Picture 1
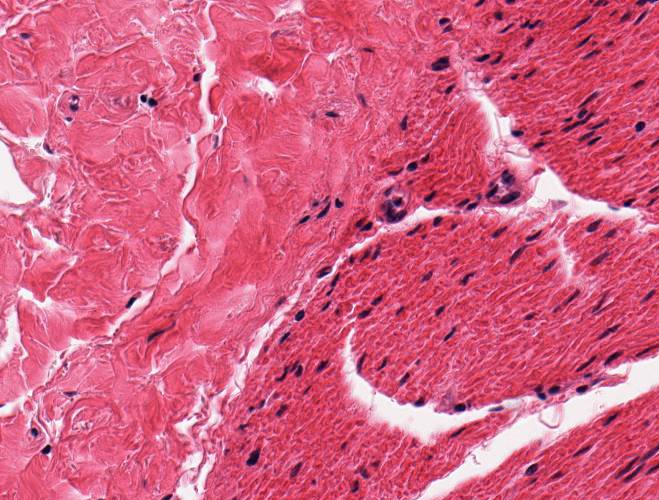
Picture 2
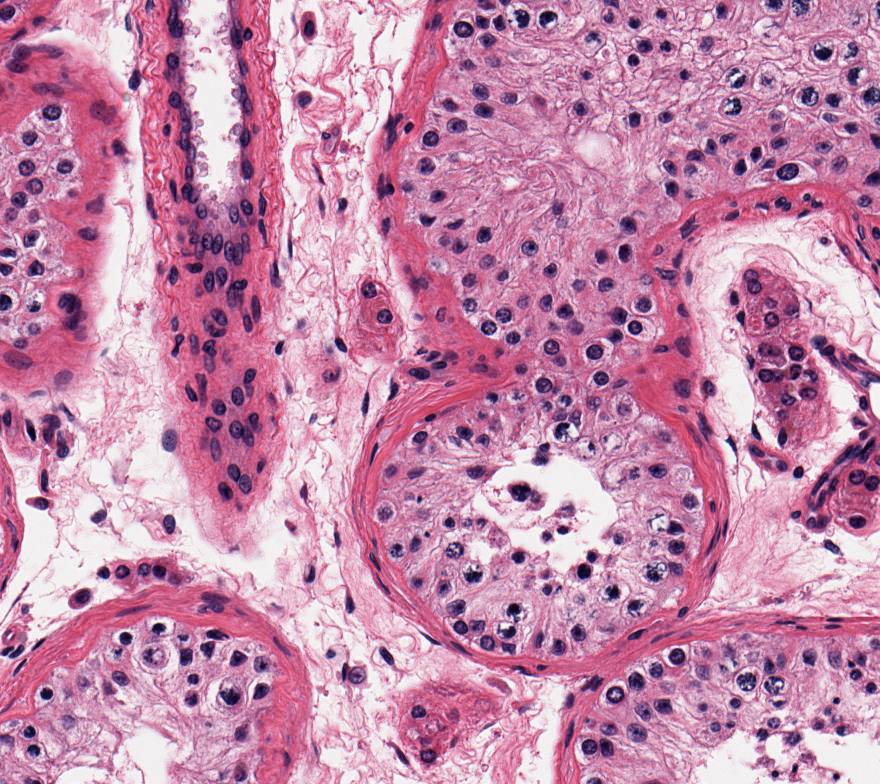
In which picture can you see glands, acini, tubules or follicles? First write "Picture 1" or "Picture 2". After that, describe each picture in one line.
Picture 2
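What picture 1 shows: No epithelium, glands or fat cells are present anywhere in the field.
What picture 2 shows: The field is filled with rounded tubules cut in cross section and separated by loose, pale stroma.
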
